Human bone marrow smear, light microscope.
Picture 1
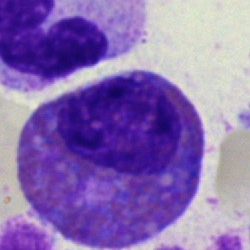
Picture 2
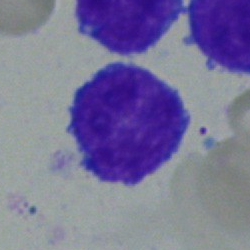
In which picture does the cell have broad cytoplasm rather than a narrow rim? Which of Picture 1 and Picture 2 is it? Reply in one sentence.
In picture 1, the cell has abundant cytoplasm.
